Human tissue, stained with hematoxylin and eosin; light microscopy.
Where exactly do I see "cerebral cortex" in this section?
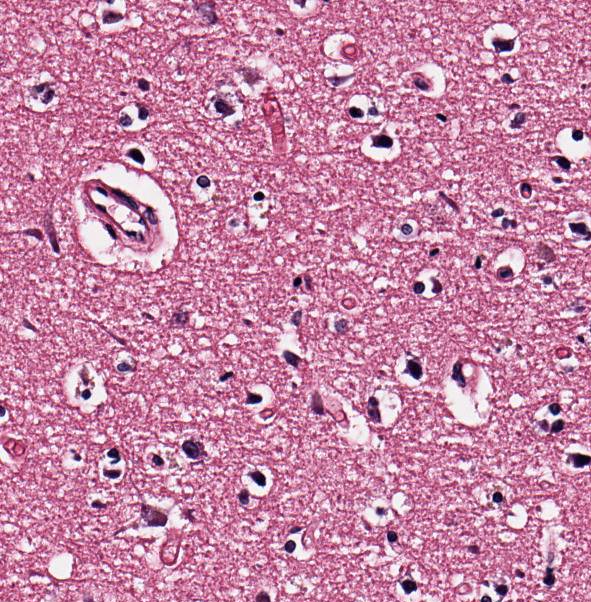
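This section of cerebral cortex shows a fine pink fibrillary meshwork, with cells scattered singly through it rather than grouped into units. Most of the cells are small, with round, dark-staining nuclei and little visible cytoplasm.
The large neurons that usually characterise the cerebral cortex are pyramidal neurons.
Set against that, the cells most often seen in this field are small rather than large. In the upper left, a small vessel lies within a wide oval clear space that separates it from the surrounding meshwork. Many cells are ringed by clear haloes where the tissue has pulled away from them.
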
